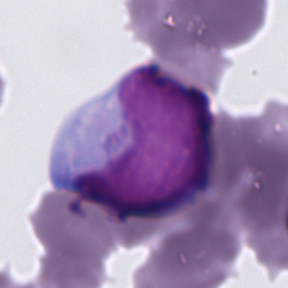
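Myeloblast. Nucleus: a single unlobed mass; chromatin fairly even purple-magenta, no coarse dark clumps. Cytoplasm: pale blue, lying mainly on the left side of the nucleus of this myeloblast.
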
